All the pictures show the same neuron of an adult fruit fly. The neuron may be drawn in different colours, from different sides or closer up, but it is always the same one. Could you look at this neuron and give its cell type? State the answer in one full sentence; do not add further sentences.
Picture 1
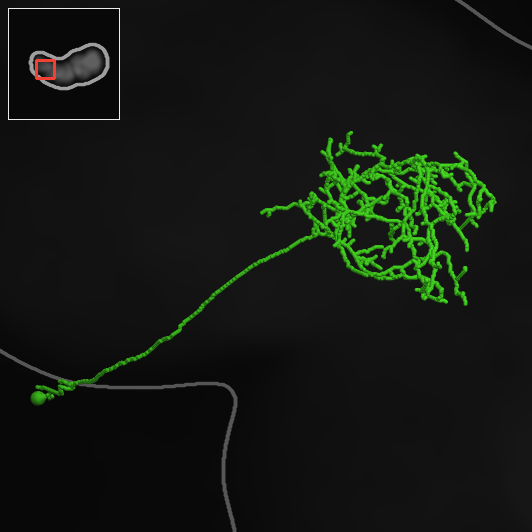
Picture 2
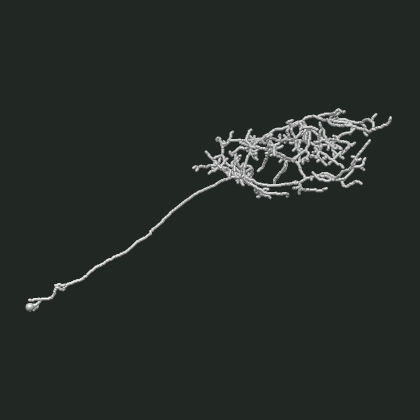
By type, the neuron is IN16B087.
